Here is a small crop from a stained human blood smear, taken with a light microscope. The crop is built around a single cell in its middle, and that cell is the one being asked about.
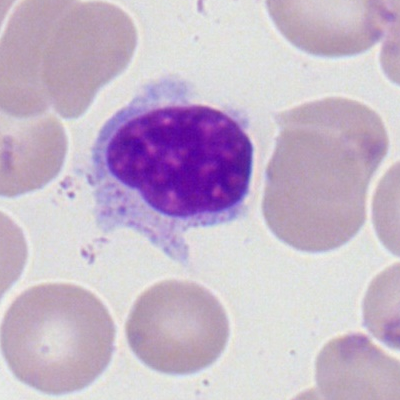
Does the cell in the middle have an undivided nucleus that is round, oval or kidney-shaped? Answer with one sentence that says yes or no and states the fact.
Yes, in this cell the nucleus forms one compact round, oval or kidney-shaped piece.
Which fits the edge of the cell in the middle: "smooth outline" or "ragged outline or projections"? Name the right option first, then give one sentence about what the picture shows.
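Ragged outline or projections. The cell outline is irregular, with ragged, frayed cytoplasmic edges.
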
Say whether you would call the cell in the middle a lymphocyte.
yes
